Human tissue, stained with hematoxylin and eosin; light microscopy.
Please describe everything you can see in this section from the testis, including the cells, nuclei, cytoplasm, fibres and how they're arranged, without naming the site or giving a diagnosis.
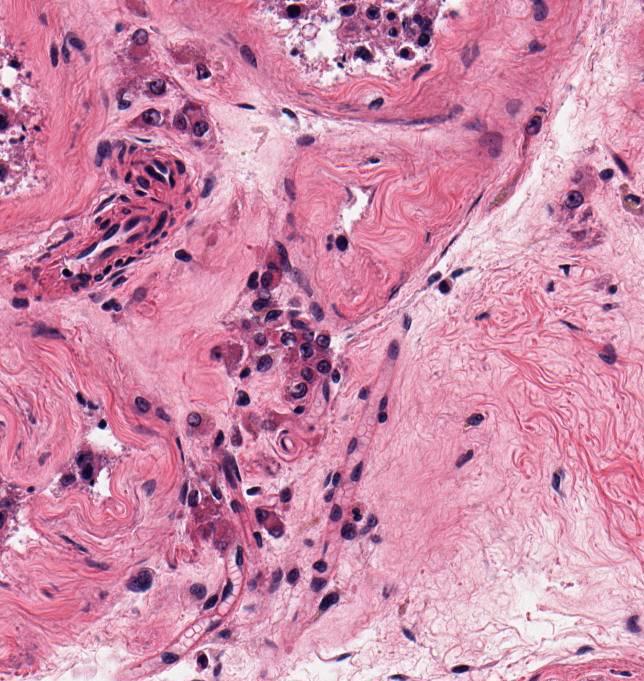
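Look first at the centre of the field: a cluster of cells with round dark nuclei and pink cytoplasm sits between collagen bundles. Now move to the right, where the stroma is paler and spindle-shaped nuclei are sparse and scattered. You won't find any adipocytes anywhere in this field.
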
